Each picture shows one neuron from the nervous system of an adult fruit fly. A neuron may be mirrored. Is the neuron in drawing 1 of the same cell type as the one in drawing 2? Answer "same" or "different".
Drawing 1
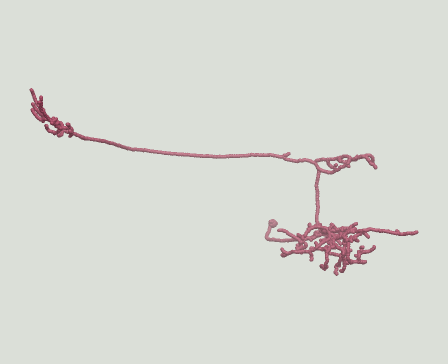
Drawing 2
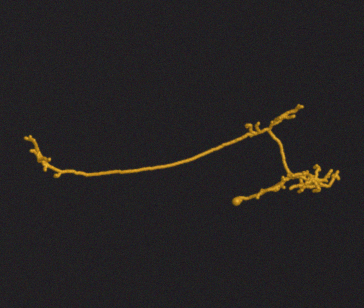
different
